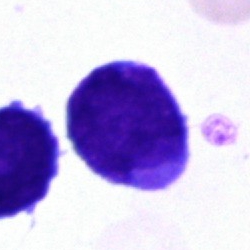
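Blast: take your time with the middle cell, whose outline is smooth and oval. Notice how the nucleus fills most of the cell and is stained a deep dark purple throughout. At the lower right, look for a small crescent of paler blue cytoplasm.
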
